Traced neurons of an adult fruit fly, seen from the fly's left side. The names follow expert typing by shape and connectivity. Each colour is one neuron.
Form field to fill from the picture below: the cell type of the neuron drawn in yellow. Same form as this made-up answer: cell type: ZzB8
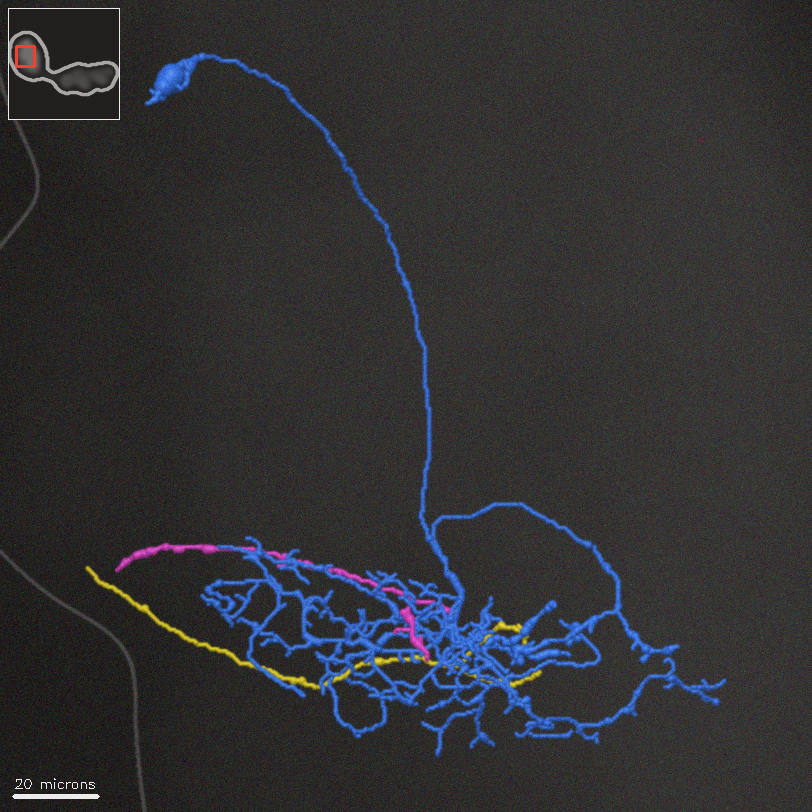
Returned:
cell type: JO-B4_b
